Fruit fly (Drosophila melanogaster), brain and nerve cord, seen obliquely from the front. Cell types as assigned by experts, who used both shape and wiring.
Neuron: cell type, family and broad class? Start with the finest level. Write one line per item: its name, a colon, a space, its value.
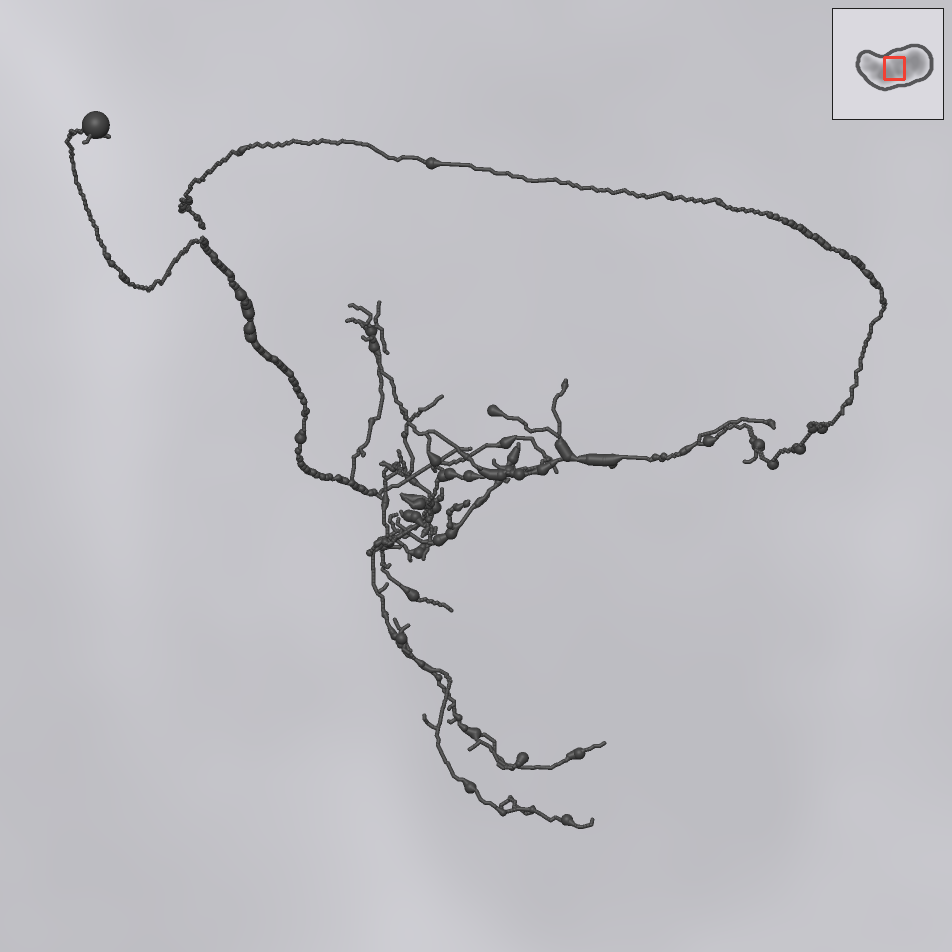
cell type: WED037
family: hemilineage SLPa&l1_lateral
broad class: central-brain intrinsic neuron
